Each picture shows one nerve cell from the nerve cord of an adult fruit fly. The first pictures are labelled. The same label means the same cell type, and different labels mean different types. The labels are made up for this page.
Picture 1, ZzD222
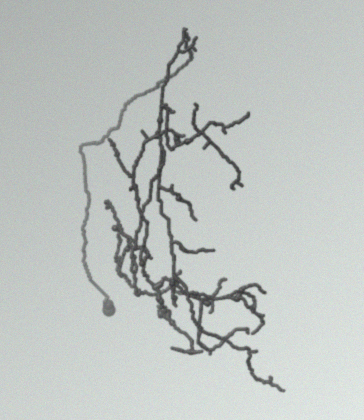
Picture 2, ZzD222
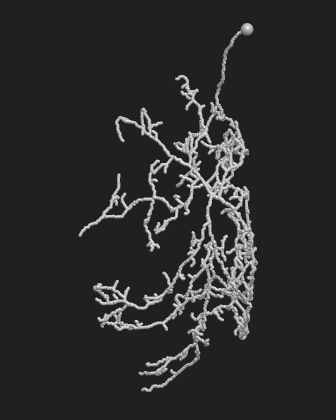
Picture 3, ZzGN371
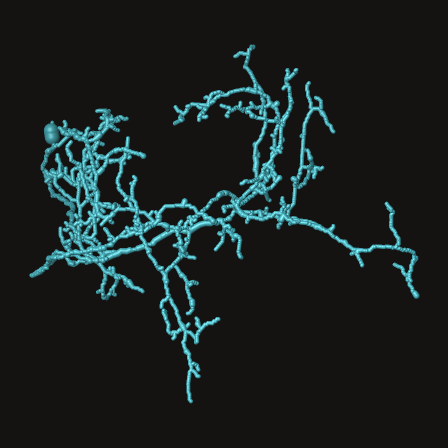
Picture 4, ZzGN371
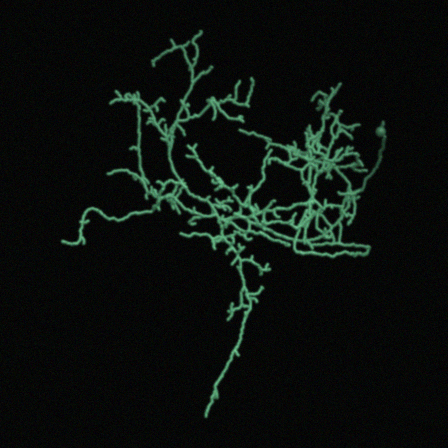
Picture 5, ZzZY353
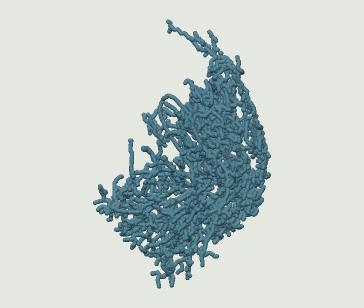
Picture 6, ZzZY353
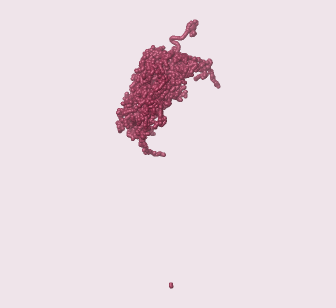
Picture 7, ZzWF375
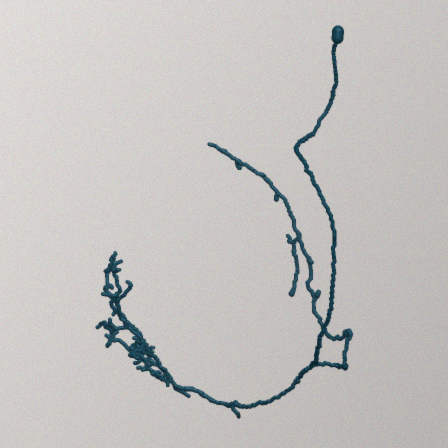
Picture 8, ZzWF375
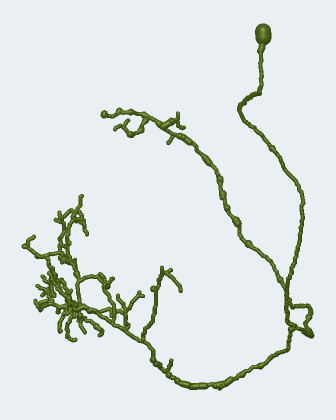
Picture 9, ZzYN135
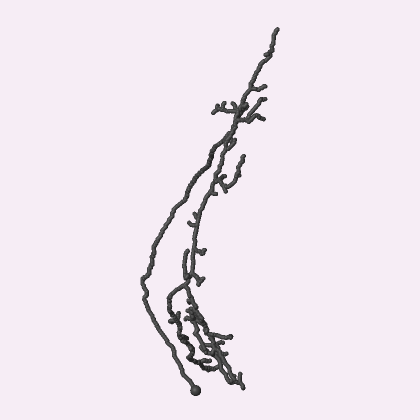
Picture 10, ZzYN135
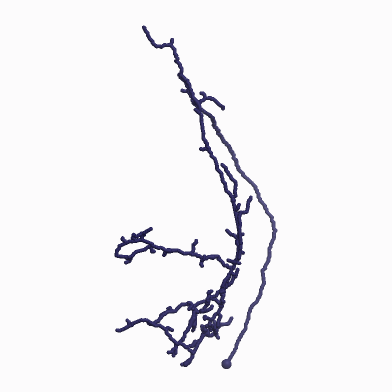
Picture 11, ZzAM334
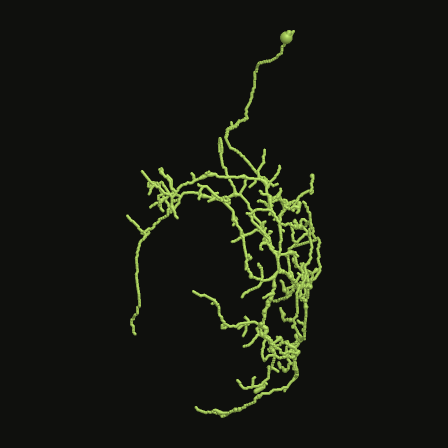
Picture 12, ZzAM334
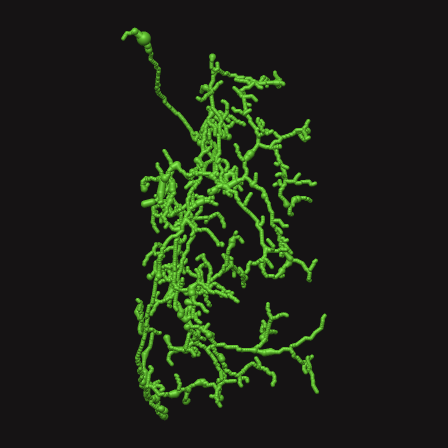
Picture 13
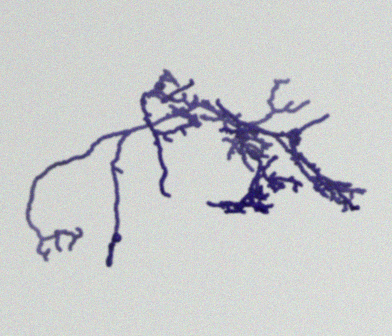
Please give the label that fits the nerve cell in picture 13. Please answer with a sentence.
It belongs to ZzGN371.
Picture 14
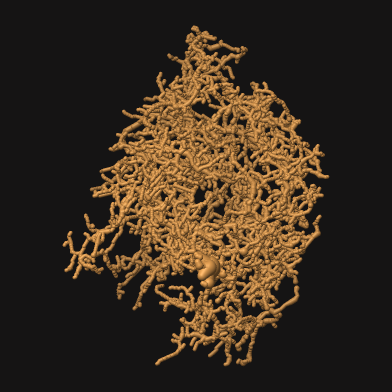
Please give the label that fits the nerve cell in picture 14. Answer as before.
It belongs to ZzZY353.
